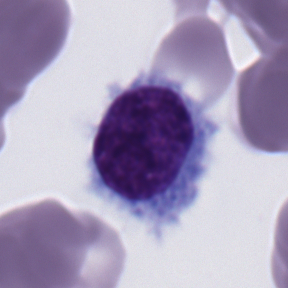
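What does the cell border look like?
Ragged, with many fine hair-like projections standing out all around.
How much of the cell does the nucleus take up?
Most of it; the narrow rim of cytoplasm left is wider on the right and lower right than on the left.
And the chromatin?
Dark purple and dense, with a mottled, clumped texture.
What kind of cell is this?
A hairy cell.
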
